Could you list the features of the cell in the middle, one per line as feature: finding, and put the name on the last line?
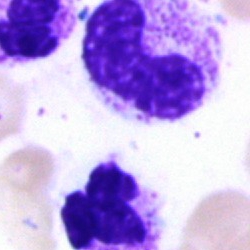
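Nucleus: kidney or horseshoe shape, deeply indented
Hollow: faces the upper right of the cell
Cytoplasm: moderate, pale pinkish-lilac rim, widest where it fills the nuclear hollow
Granules: fine, pink-violet, filling the cytoplasm
Name: band neutrophil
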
